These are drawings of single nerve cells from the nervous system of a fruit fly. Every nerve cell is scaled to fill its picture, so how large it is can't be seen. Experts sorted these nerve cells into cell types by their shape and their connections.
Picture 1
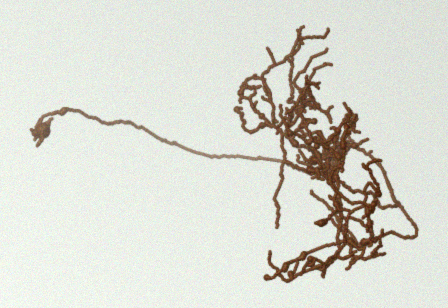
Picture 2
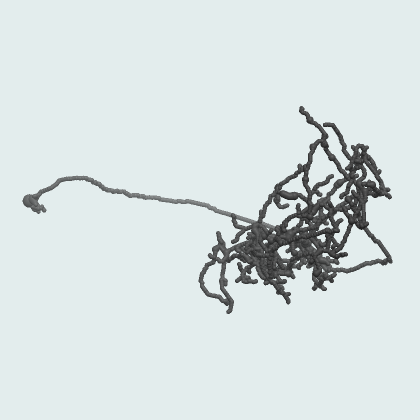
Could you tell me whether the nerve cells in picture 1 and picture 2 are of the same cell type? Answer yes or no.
yes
